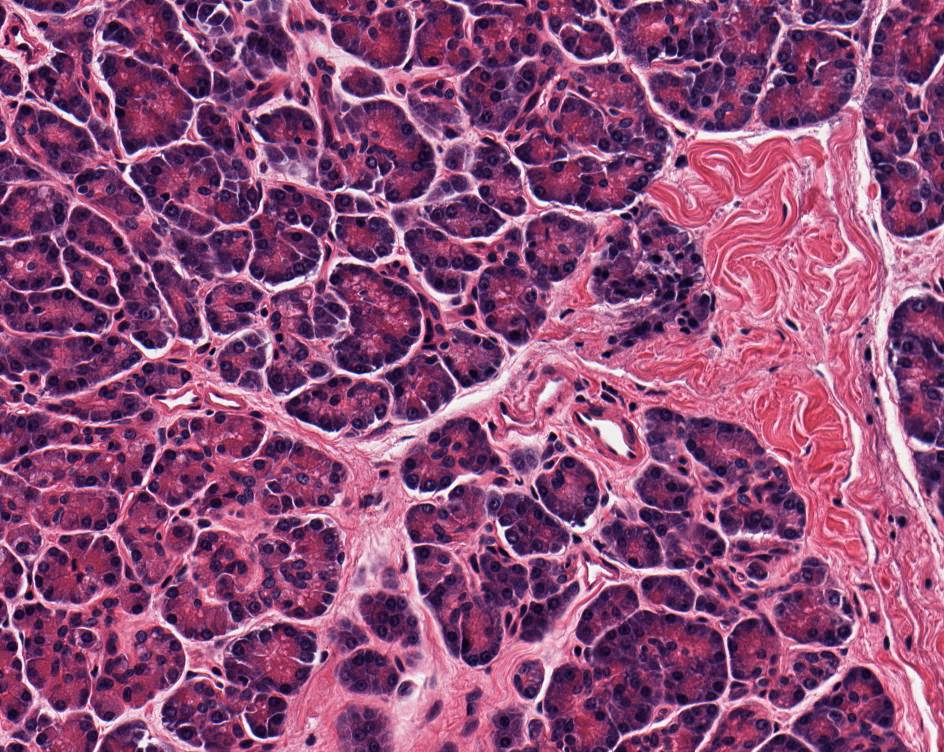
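Pancreas: small rounded acini of wedge-shaped cells gather around tiny, barely visible central lumens. Acinar cells show purple basal and pink granular apical cytoplasm, with round nuclei toward the base. On the right, a broad fibrous band holds wavy, deeply eosinophilic collagen bundles.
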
